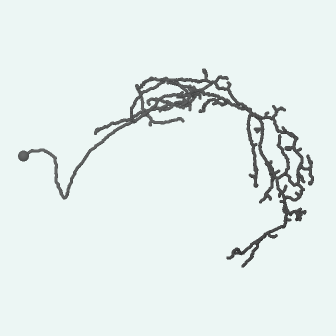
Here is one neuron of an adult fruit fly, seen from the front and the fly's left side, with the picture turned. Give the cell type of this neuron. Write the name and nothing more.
WED155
